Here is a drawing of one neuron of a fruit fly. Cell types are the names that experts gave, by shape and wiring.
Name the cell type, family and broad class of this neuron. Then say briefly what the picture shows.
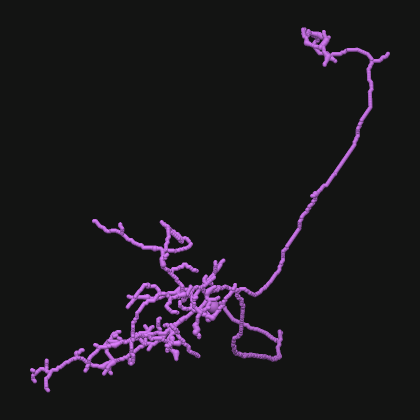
The cell type is LHAV7a1_a. Its family is hemilineage AOTUv2. Its broad class is central-brain intrinsic neuron. The picture shows dozens of branch ends. In this view it is about as wide as it is tall.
